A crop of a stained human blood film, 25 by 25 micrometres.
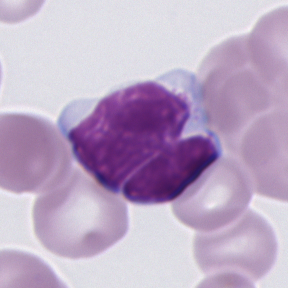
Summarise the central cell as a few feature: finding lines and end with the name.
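Nucleus shape: deep notch cut into the right side
Nuclear cleft: thin, across the lower half, splitting the nucleus into lobes
Nucleus size: about 13 by 10 micrometres
Cytoplasm colour: pale blue
Cytoplasm width: greatest at the upper right of the cell
Name: large granular lymphocyte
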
